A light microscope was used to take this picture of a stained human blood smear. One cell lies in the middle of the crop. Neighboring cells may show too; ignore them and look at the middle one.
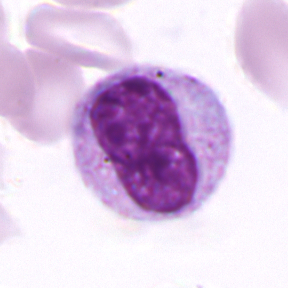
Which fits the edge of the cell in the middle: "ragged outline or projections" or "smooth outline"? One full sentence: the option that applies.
The outline of this cell is free of projections and smooth.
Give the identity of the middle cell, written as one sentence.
The cell at the middle of the frame should be recorded as a metamyelocyte.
